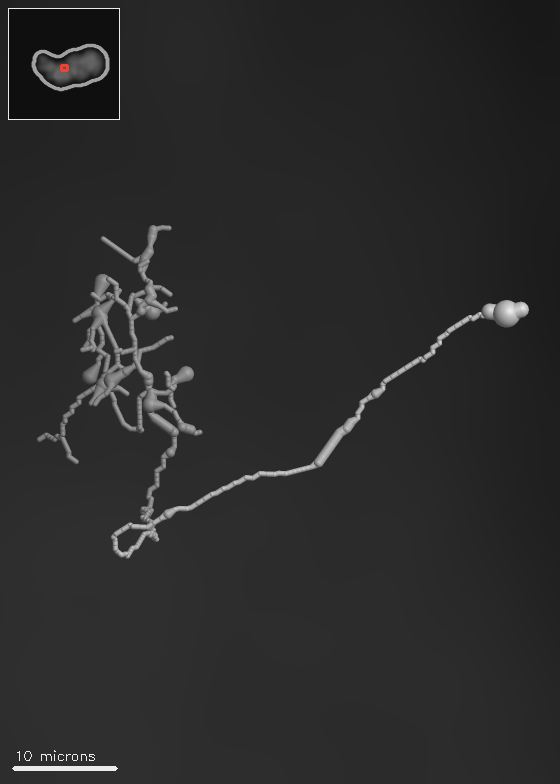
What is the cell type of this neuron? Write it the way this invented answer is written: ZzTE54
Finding: Cm4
